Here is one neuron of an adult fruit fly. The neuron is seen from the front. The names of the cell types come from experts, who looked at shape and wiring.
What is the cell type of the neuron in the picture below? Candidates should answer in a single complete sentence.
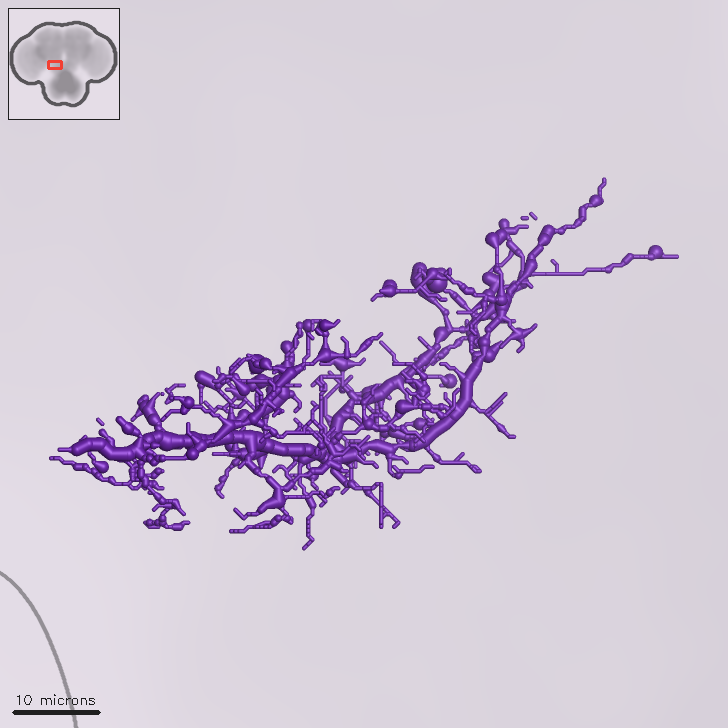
Cell type SAD114 is what this neuron is.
